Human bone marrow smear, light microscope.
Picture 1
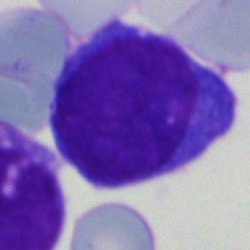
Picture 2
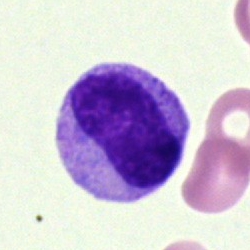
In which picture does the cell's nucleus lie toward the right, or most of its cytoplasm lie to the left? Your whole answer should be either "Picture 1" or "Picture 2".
Picture 2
